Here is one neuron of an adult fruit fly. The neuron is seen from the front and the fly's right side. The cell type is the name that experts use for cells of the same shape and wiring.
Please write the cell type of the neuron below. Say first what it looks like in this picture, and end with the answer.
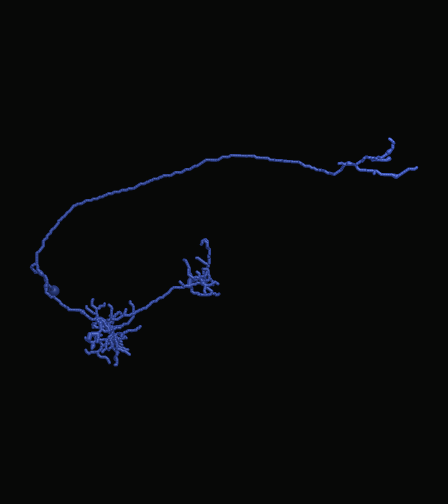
The cell body can be seen on the left of the picture. Dozens of branch ends can be seen. This is a visual projection neuron. Its cell type is LLPC1.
